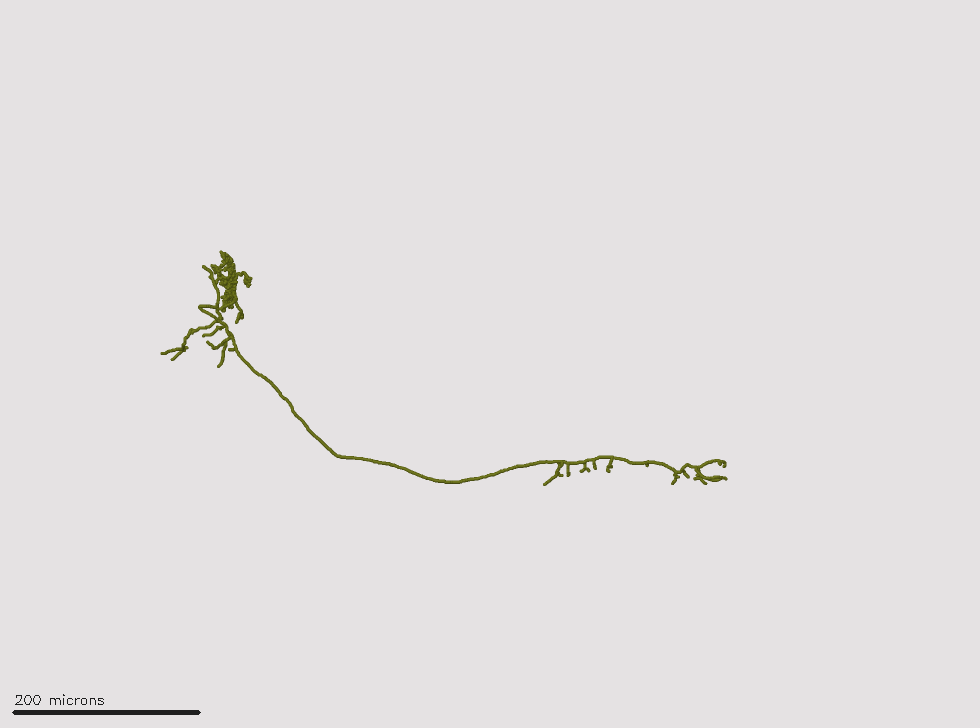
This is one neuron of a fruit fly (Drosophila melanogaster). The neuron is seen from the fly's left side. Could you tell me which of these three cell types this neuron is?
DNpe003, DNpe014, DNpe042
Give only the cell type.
DNpe014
